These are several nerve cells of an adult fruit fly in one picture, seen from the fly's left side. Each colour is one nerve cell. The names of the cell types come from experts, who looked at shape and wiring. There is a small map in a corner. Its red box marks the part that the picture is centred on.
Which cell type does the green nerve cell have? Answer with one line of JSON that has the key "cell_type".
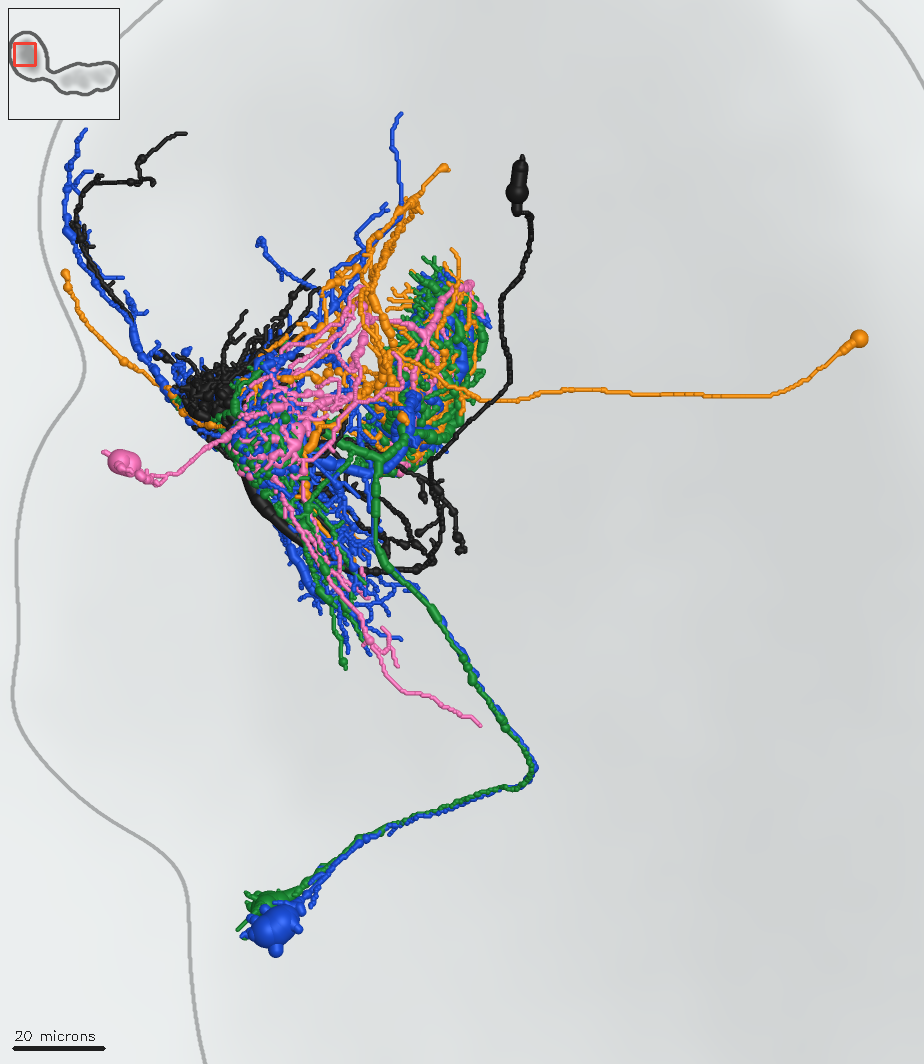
{"cell_type": "ExR4"}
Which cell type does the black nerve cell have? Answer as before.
{"cell_type": "LAL002"}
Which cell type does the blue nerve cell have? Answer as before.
{"cell_type": "ExR6"}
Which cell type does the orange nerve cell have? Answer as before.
{"cell_type": "ExR7"}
